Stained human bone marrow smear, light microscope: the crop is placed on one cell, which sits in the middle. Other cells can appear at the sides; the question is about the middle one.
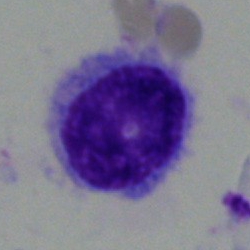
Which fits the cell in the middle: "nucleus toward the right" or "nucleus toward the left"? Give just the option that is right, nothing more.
Nucleus toward the right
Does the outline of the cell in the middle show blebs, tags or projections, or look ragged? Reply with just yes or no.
Yes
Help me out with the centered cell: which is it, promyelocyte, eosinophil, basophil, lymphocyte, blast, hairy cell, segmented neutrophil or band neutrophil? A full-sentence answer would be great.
Located at the centre of the crop is a hairy cell.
